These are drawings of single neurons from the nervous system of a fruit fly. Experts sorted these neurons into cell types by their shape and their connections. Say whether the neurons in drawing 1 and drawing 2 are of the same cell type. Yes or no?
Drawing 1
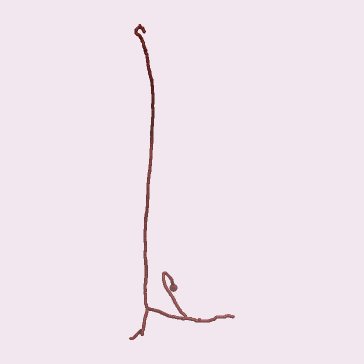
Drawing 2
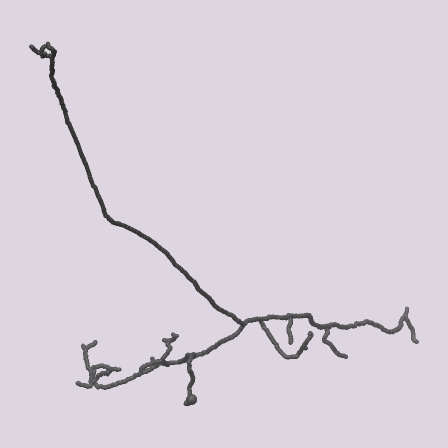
yes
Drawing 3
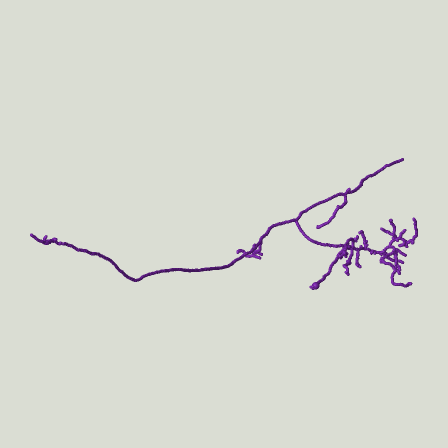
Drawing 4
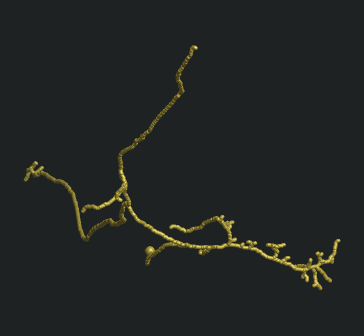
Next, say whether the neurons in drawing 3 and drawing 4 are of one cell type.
yes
